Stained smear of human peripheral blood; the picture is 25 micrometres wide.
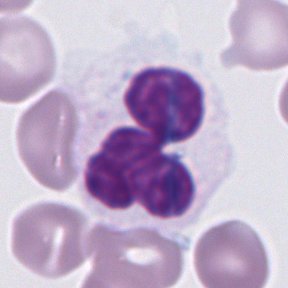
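Segmented neutrophil, the cell in the middle of a stained smear of human peripheral blood. Chromatin dense, dark purple and coarsely clumped; no nucleoli visible. Cytoplasm containing fine, faint, dust-like granules, with no visible vacuoles.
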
